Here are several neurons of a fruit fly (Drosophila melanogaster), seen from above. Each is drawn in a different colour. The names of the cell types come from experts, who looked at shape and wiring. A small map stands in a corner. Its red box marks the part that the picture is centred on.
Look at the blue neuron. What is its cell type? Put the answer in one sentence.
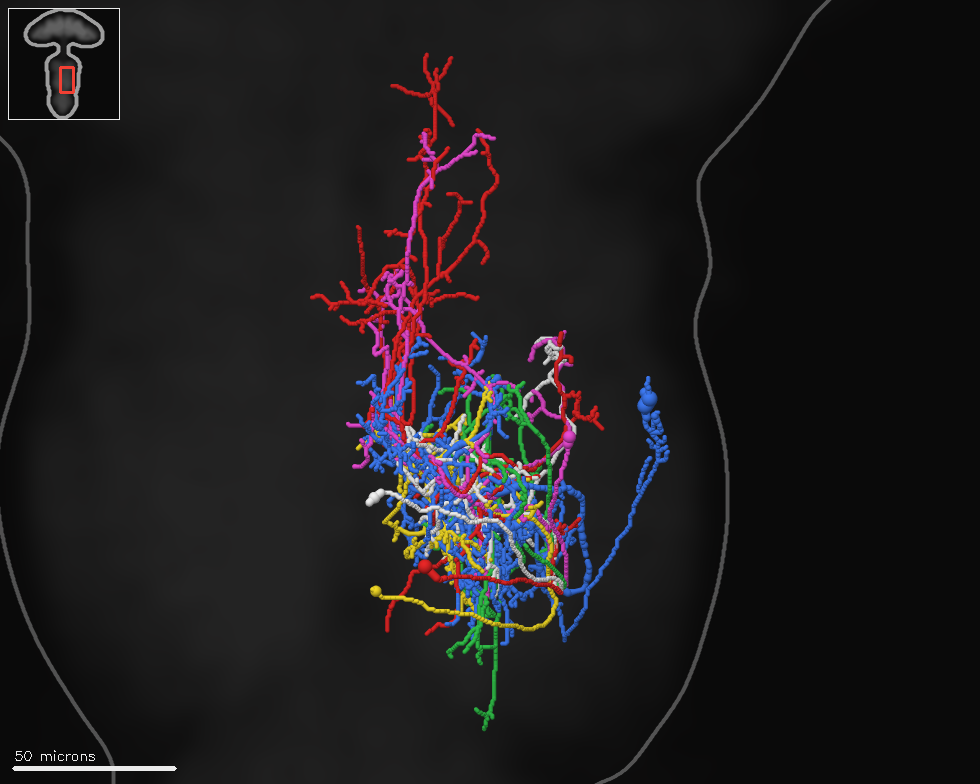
The cell type is IN19A026.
